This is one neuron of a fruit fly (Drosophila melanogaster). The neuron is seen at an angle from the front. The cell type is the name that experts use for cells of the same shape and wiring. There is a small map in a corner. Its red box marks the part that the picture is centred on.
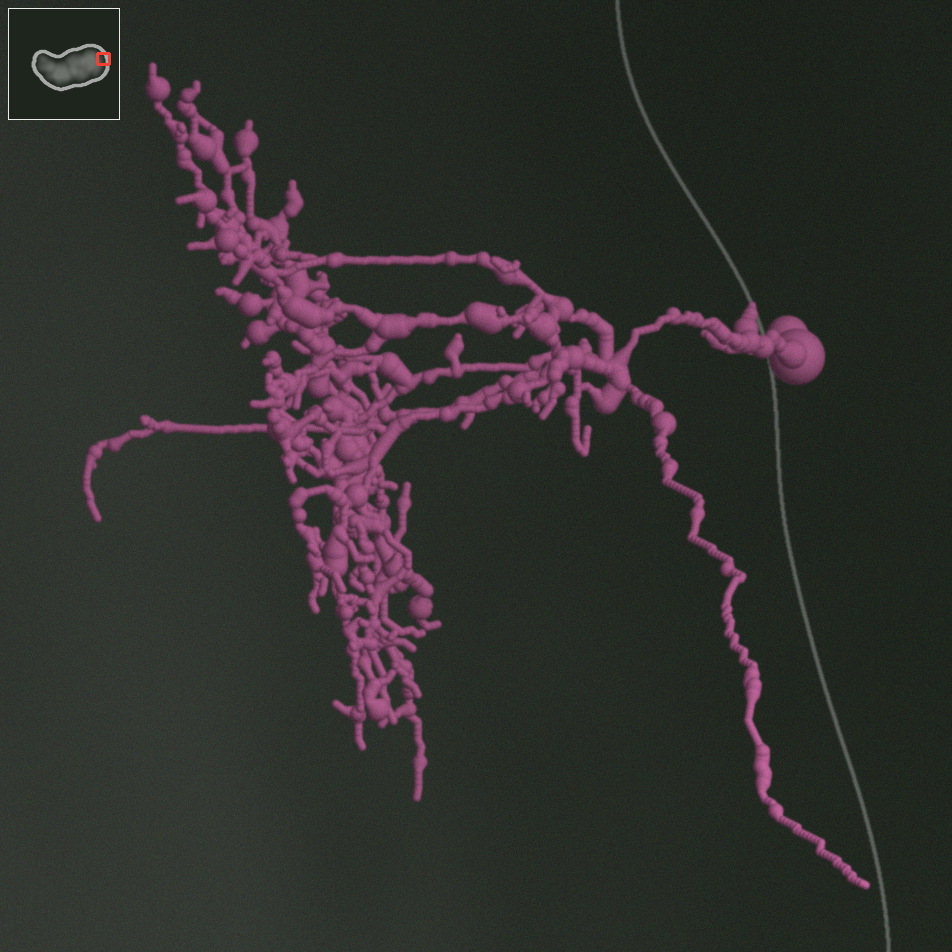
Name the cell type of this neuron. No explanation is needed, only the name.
Lawf1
